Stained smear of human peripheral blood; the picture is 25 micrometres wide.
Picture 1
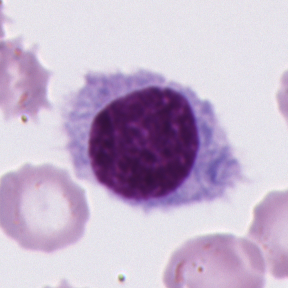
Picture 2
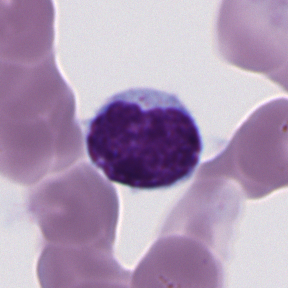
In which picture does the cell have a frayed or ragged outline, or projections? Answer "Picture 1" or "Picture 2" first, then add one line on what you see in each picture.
Picture 1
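Picture 1: The cell border is ragged, with fine hair-like projections along much of its edge.
Picture 2: The cell outline is round and smooth.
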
